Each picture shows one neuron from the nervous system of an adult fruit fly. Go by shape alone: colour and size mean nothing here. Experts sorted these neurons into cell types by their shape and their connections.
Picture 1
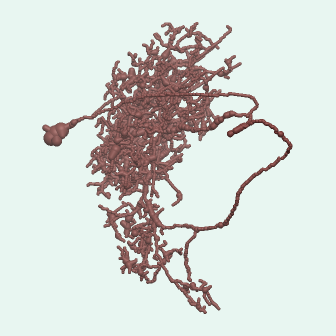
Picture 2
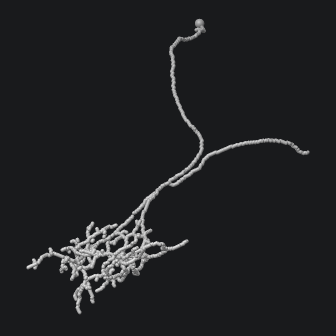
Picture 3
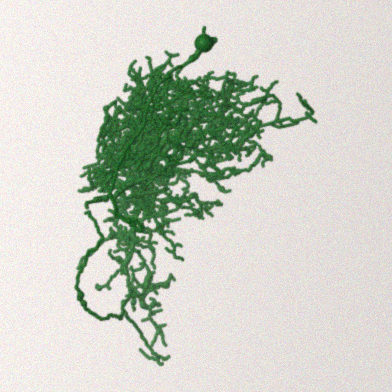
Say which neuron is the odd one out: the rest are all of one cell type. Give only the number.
2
